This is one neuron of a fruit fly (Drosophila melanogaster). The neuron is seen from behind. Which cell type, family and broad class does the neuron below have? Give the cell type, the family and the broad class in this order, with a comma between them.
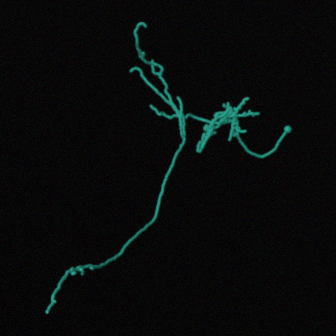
DNge115, hemilineage LB7, descending neuron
